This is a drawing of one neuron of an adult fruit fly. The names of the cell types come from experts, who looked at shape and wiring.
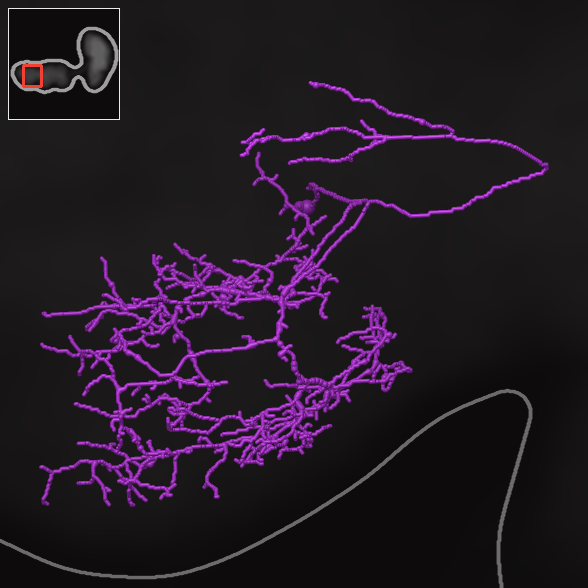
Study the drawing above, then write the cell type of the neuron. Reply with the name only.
IN23B028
